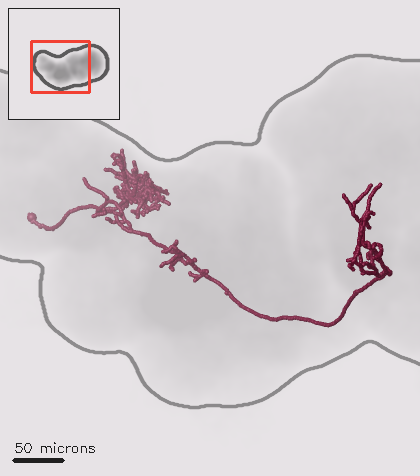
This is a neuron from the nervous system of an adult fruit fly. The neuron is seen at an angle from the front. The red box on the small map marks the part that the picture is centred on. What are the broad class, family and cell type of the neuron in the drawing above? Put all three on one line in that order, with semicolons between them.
ascending neuron; hemilineage 06B; AN06B044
